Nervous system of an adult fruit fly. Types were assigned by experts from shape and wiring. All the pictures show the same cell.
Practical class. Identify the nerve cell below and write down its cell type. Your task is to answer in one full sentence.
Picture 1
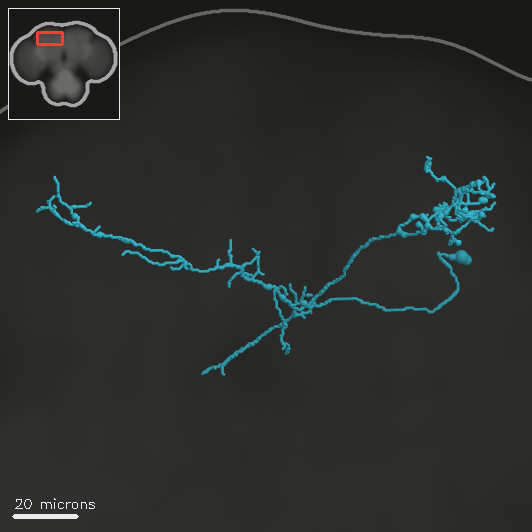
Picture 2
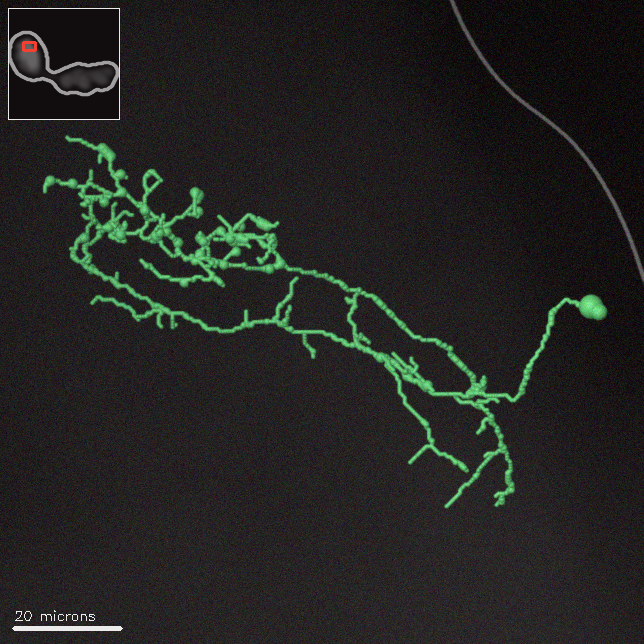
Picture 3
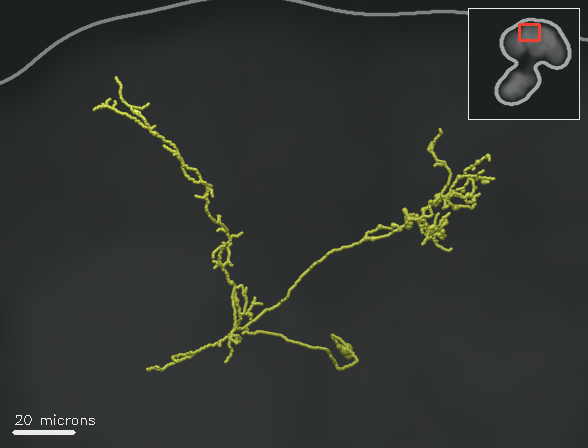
Included in the cell type SMP317 is this nerve cell.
